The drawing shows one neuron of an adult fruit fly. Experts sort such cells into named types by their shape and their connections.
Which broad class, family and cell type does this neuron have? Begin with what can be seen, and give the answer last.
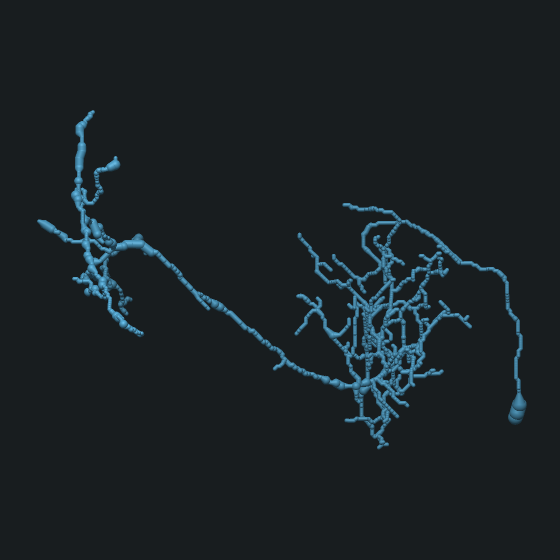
Its cell body lies at the lower right of the picture. Dozens of branch ends can be seen. It is a nerve-cord intrinsic neuron. Its family is hemilineage 19A. Its cell type is IN19A093.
